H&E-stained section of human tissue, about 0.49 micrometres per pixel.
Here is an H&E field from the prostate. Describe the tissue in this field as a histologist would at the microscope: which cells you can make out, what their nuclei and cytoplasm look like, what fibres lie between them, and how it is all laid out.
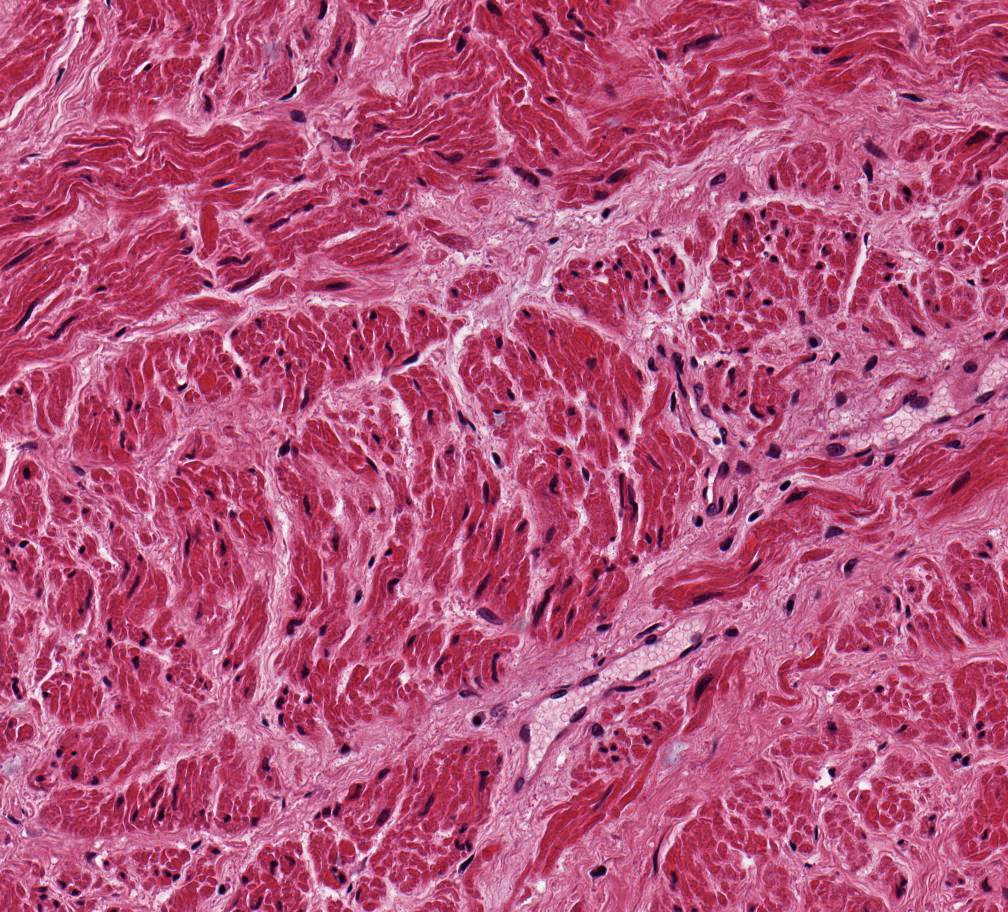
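You've got bundles of muscle fibres here, heading off in several different directions. Their cytoplasm takes up a deep red-pink, and the nuclei are dark purple, mostly oval to elongated. Between the bundles run bands of pale pink fibrous connective tissue, and those bands are broadest in the centre and right of the field.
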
